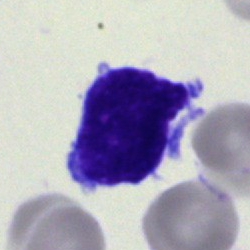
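Blast. Nucleus filling nearly the whole cell; chromatin dense, dark purple. Scant rim of pale blue cytoplasm. Ragged pale blue cytoplasmic projections, chiefly from the right margin.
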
